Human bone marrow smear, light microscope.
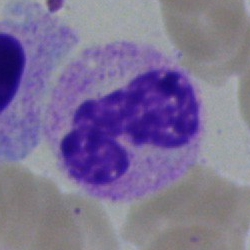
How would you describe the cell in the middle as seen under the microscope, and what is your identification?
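Look first at the nucleus: it is deeply notched along its lower edge, so it takes on a curved, lobed shape. Its chromatin is coarse and clumped, with small pale gaps between the dark masses. Around it lies plenty of pale pinkish-lilac cytoplasm, with fine violet granules scattered all through it. This cell is a band neutrophil.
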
